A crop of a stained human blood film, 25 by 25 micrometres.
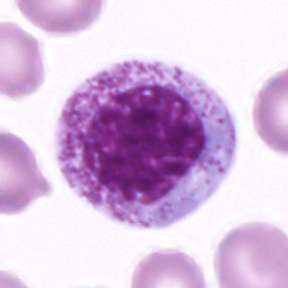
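Myelocyte, about 15 micrometres across. Its cytoplasm forms a rim around the nucleus that is widest on the right side. Many small reddish-purple granules are scattered through the cytoplasm, most densely along the upper and left edge of the cell. Where granules are few, on the lower right, the cytoplasm is pale greyish-lilac.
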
